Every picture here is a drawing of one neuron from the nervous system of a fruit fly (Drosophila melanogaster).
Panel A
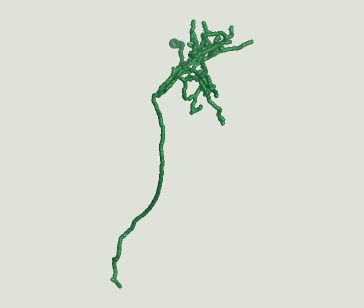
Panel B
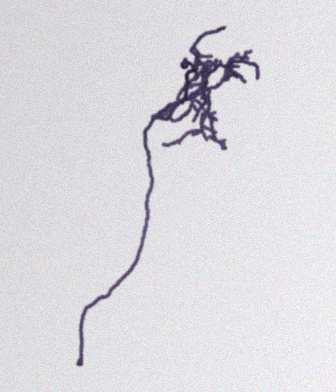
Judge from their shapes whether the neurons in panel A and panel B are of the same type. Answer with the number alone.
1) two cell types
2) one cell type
2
